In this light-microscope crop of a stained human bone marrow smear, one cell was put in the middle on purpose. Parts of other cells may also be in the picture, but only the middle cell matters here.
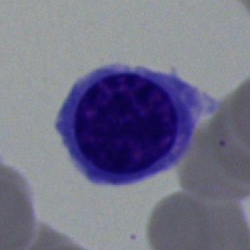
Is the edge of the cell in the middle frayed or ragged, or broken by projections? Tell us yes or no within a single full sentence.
Yes, there is a ragged or frayed outline, or there are projections, blebs or tags, on this cell.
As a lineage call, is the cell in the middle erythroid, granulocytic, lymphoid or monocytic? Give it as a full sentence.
Classified by lineage, the middle cell is erythroid.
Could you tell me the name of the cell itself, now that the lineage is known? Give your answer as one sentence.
In the center of this field lies an erythroblast.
